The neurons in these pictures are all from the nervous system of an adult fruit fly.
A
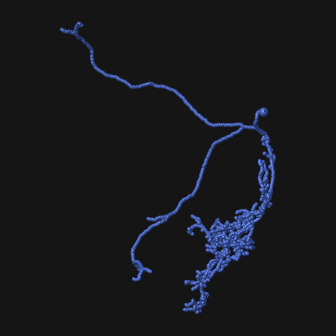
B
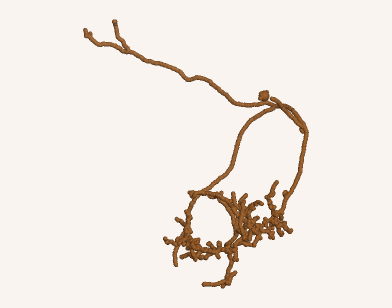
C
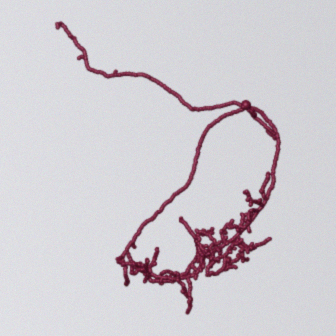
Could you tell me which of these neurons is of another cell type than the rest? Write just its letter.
A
